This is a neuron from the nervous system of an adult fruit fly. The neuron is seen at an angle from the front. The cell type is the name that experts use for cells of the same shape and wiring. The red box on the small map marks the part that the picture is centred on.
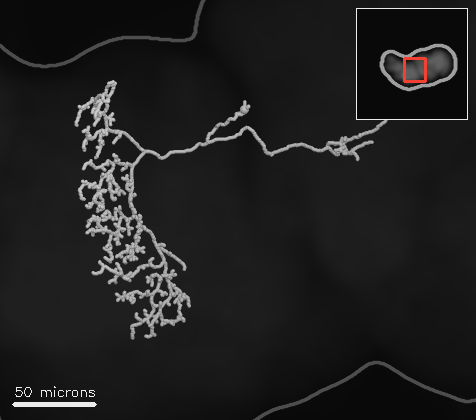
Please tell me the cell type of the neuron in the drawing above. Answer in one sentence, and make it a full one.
The cell type this neuron represents is VST1.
